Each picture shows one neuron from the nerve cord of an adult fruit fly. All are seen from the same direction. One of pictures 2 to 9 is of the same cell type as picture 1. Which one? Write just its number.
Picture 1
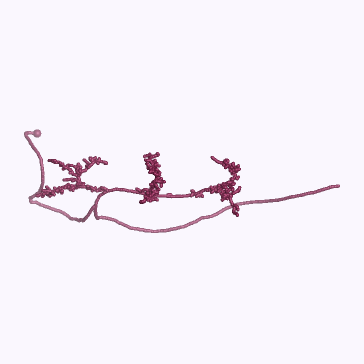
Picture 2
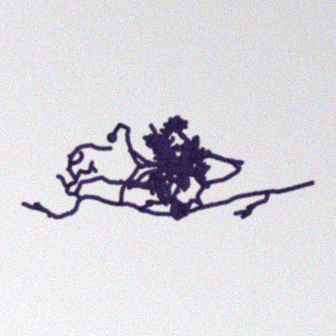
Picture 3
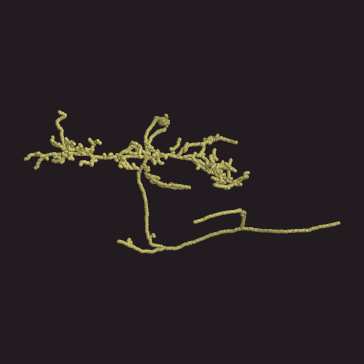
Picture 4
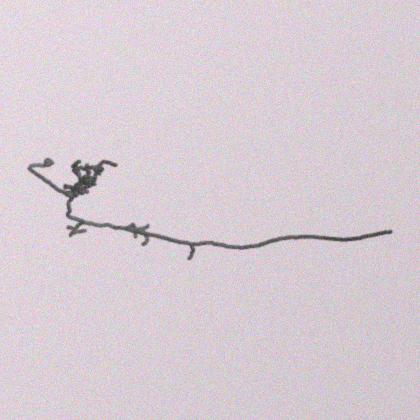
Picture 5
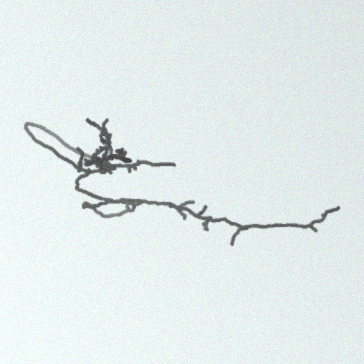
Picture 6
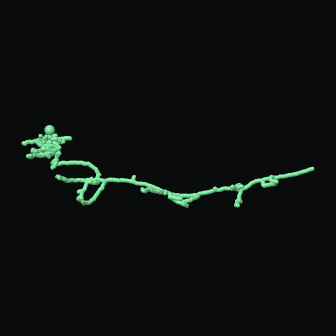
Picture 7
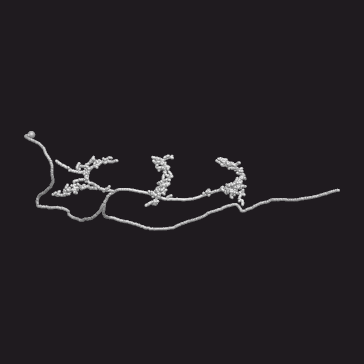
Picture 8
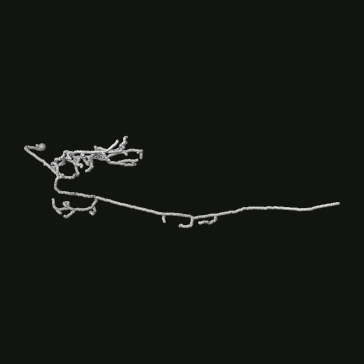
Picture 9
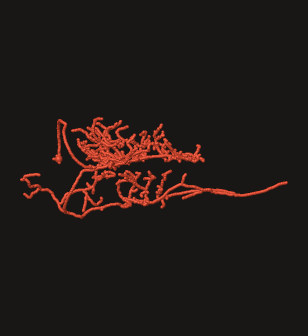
7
